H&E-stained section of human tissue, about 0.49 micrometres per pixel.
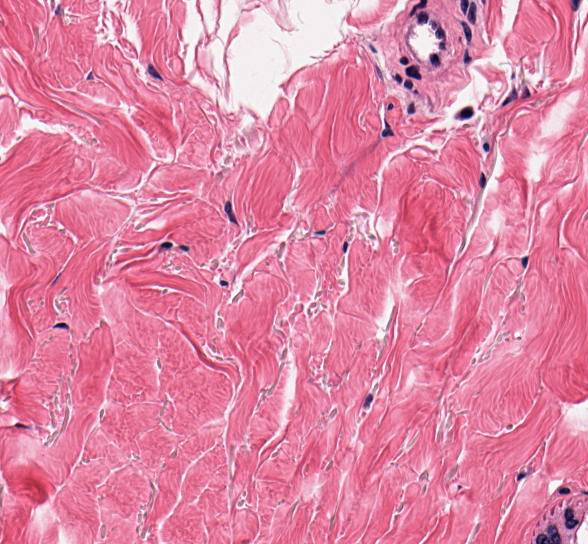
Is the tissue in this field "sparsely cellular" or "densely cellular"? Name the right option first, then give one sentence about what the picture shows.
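Sparsely cellular. Sparse small dark elongated fibroblast nuclei lie scattered between the collagen bundles.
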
